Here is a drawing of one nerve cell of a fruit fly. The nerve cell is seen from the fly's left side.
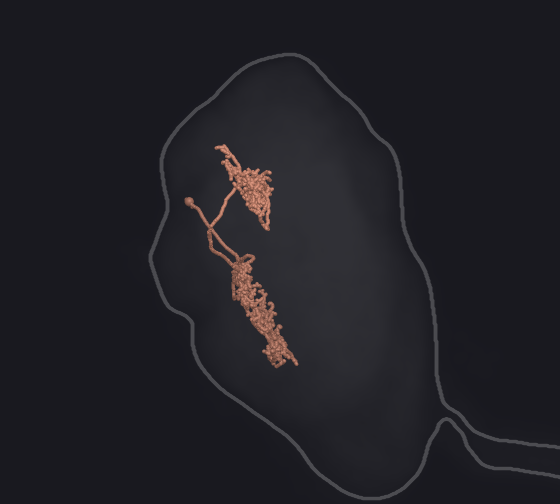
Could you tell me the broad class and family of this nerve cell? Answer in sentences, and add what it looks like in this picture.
Its broad class is central-brain intrinsic neuron. The family is hemilineage CREa1_ventral. As drawn here it is taller than it is wide.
